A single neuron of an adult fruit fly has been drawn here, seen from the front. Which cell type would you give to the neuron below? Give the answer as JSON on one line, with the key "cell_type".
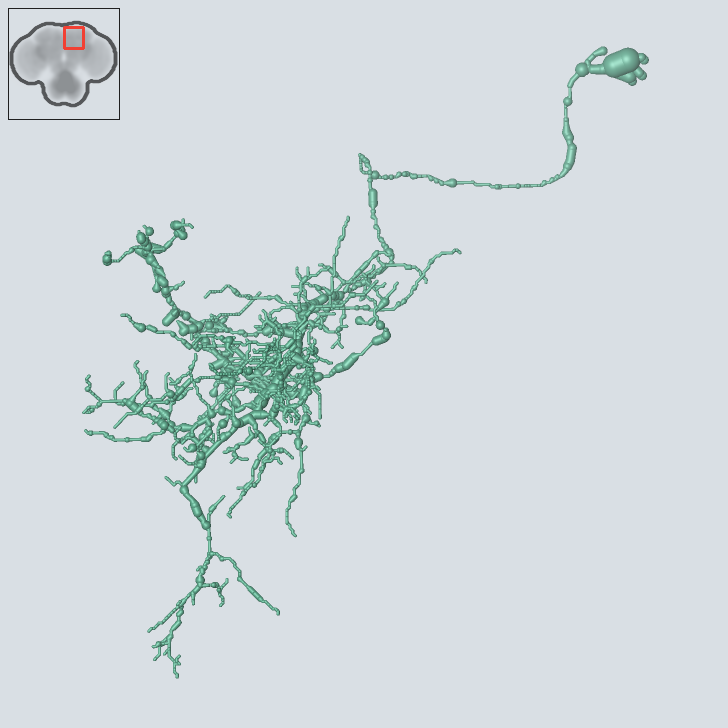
{"cell_type": "SMP204"}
